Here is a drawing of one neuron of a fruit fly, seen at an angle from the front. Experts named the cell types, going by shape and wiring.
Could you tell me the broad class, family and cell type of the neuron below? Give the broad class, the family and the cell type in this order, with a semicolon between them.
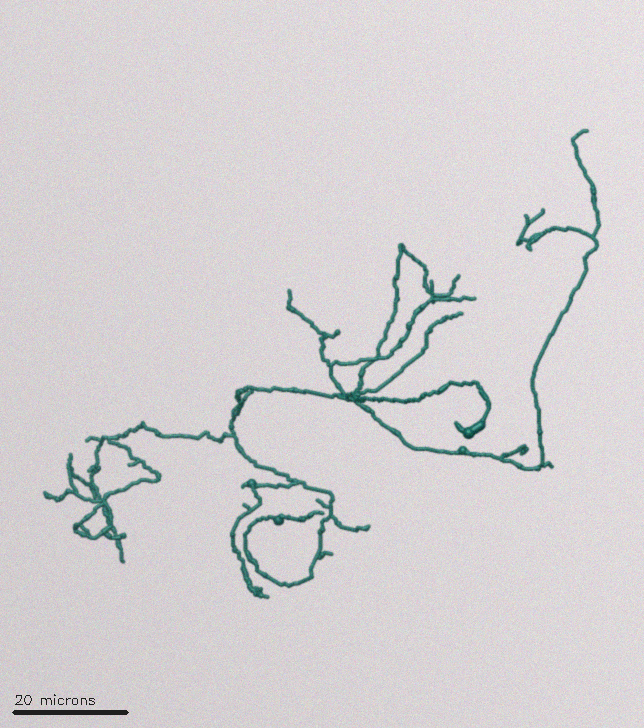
central-brain intrinsic neuron; class DAN; PAM03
